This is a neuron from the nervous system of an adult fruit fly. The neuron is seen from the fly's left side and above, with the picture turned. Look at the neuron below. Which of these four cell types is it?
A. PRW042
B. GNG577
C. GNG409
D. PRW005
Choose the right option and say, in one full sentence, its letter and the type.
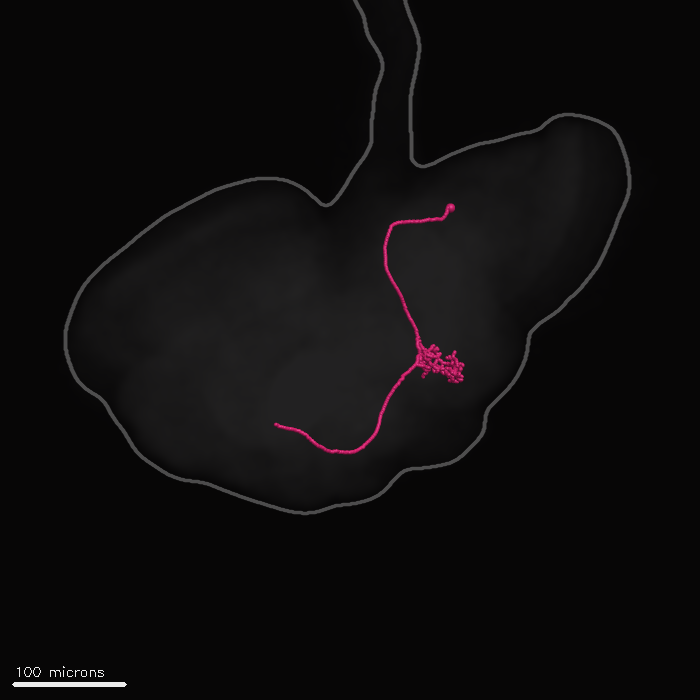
Among the listed cell types, PRW005 in option D is that of the neuron.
